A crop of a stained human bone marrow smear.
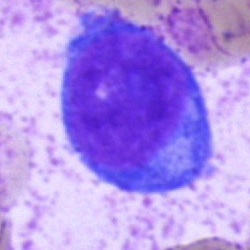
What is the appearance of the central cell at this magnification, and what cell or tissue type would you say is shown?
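The cell has an oval outline, and a small bulge projects from its upper edge. One pale spot shows in the upper left part of the nucleus. The cytoplasm contains no distinct granules. This cell is a blast.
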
